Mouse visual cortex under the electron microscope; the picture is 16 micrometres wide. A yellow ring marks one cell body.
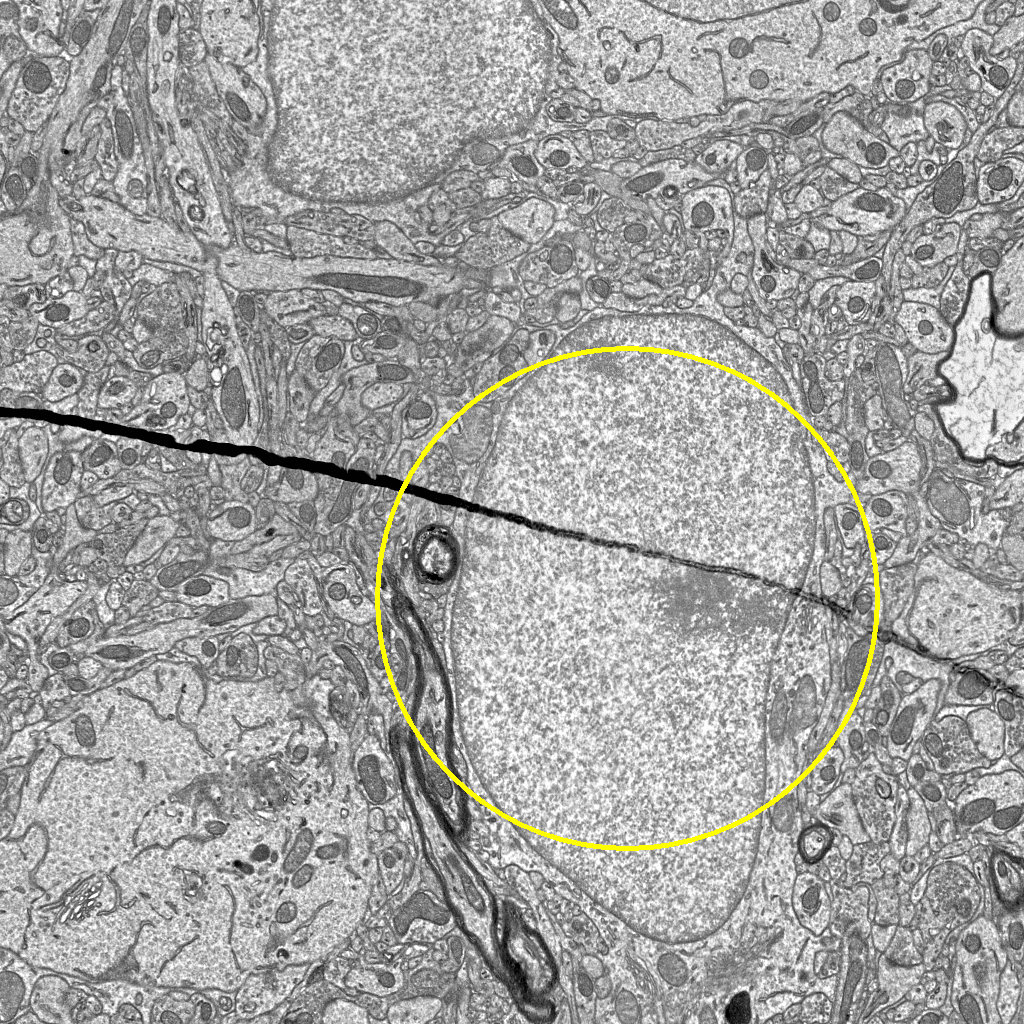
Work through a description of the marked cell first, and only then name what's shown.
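Nucleus large, oval, long axis running up and down. Envelope smooth, no deep folds. Chromatin fine and evenly granular; no dense clumps along the envelope. Myelinated fibres run close along the left side of the body. Cell: astrocyte.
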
